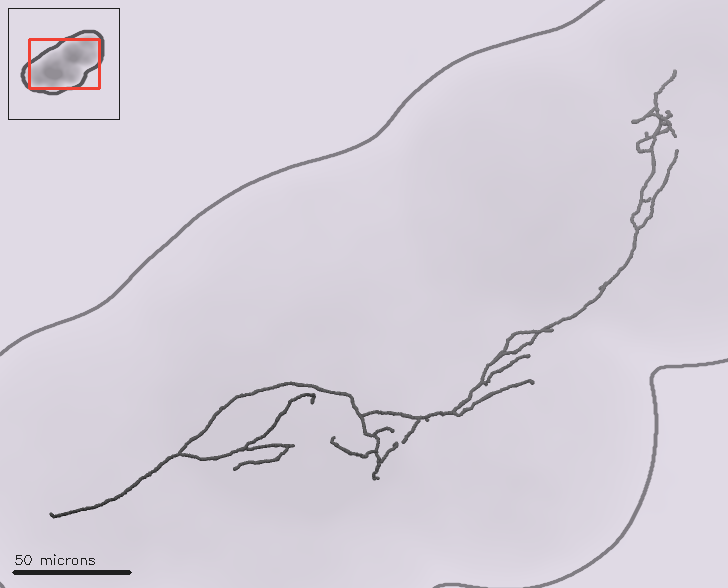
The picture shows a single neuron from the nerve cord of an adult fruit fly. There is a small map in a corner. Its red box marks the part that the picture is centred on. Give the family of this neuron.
DNge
